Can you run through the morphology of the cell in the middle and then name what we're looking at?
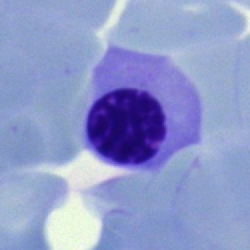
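Look at the outline first: it's angular, with fairly straight edges. The nucleus has settled toward the lower left, which leaves more cytoplasm over on the upper right. Its chromatin is dark purple and coarsely clumped, and the cytoplasm is a pale lilac colour. That's an erythroblast.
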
